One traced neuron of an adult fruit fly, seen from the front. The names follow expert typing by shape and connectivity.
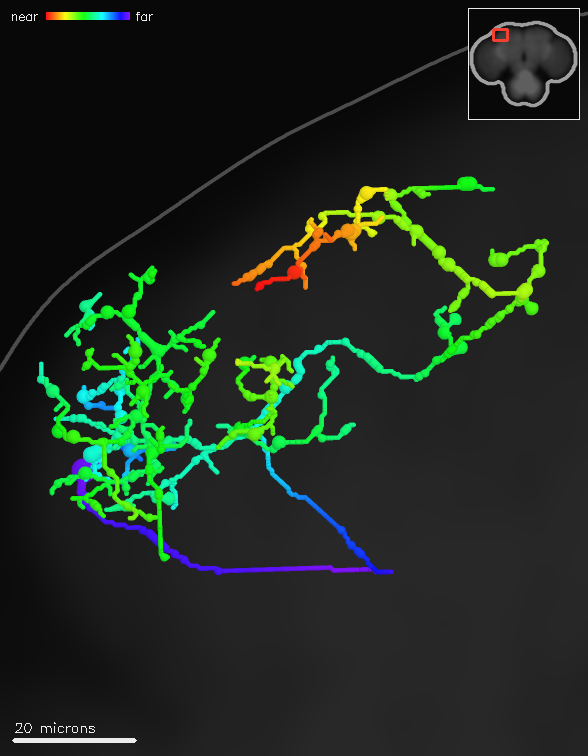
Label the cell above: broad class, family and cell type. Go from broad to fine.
central-brain intrinsic neuron; hemilineage LHp1; LHPV4d10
